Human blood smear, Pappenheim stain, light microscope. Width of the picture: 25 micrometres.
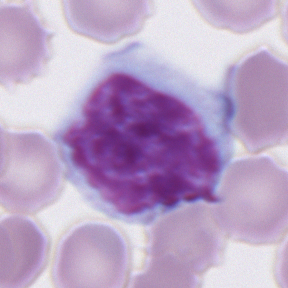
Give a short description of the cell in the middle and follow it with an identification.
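Start with the nucleus: its outline is irregular, with an uneven lower edge, and it measures about 14 by 11 micrometres. Look closely at the chromatin and you'll see it is coarse and clumped, with paler streaks running between the dark masses. Now follow the cytoplasm around it: it's pale greyish-blue, and the rim is wider above the nucleus than below it. Putting that together, this is a typical lymphocyte.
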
